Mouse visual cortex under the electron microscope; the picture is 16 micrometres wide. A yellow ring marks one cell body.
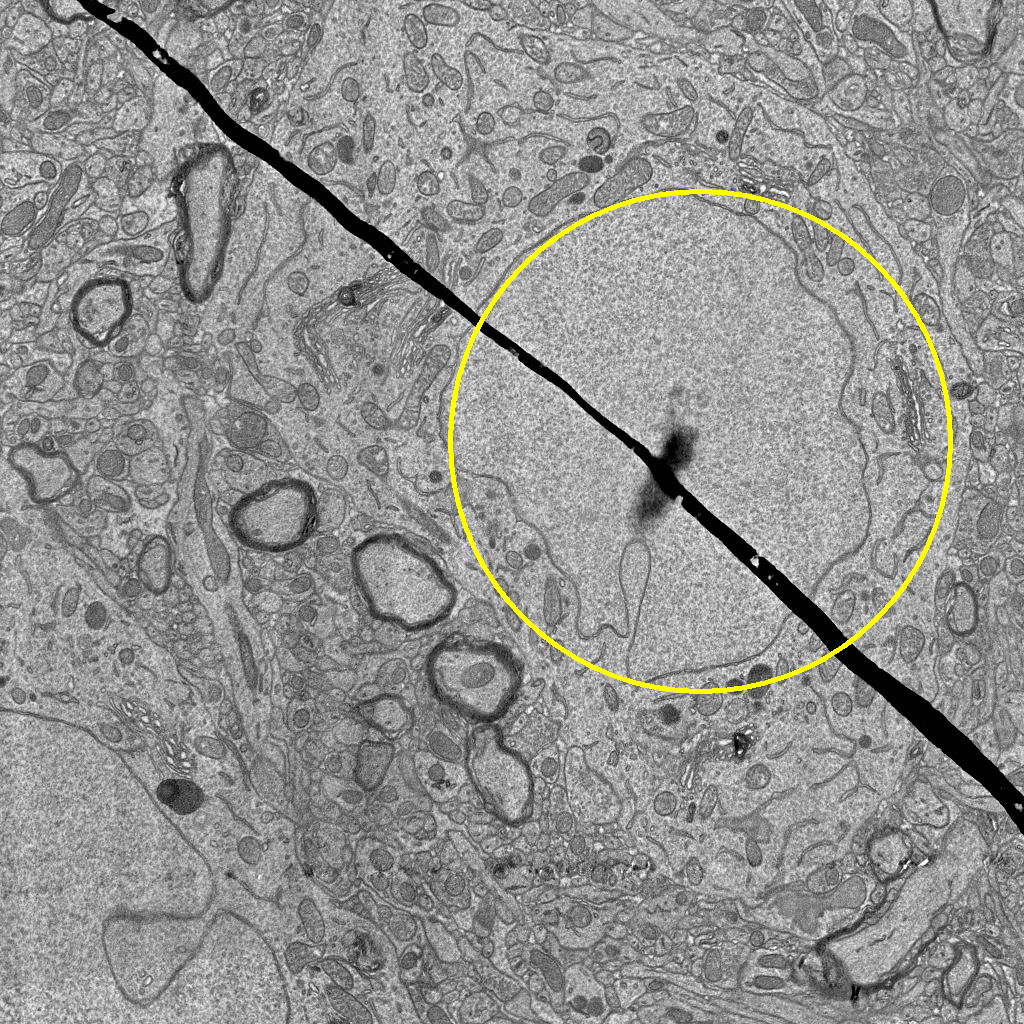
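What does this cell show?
A large, pale nucleus, almost whole, filling most of the ring.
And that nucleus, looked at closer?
A deep, narrow, finger-like infolding of the envelope at the lower edge, and no distinct nucleolus.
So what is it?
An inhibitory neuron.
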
